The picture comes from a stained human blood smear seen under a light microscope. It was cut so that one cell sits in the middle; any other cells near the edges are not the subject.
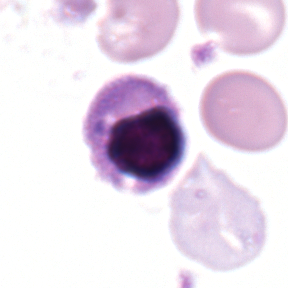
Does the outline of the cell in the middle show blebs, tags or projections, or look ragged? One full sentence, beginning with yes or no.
Yes, what the cell shows is a rough outline, frayed or with projections, blebs or tags.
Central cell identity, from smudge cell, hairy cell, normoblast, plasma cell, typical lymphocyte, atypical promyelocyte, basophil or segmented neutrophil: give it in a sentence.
The cell under consideration, at the middle of the crop, is a normoblast.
